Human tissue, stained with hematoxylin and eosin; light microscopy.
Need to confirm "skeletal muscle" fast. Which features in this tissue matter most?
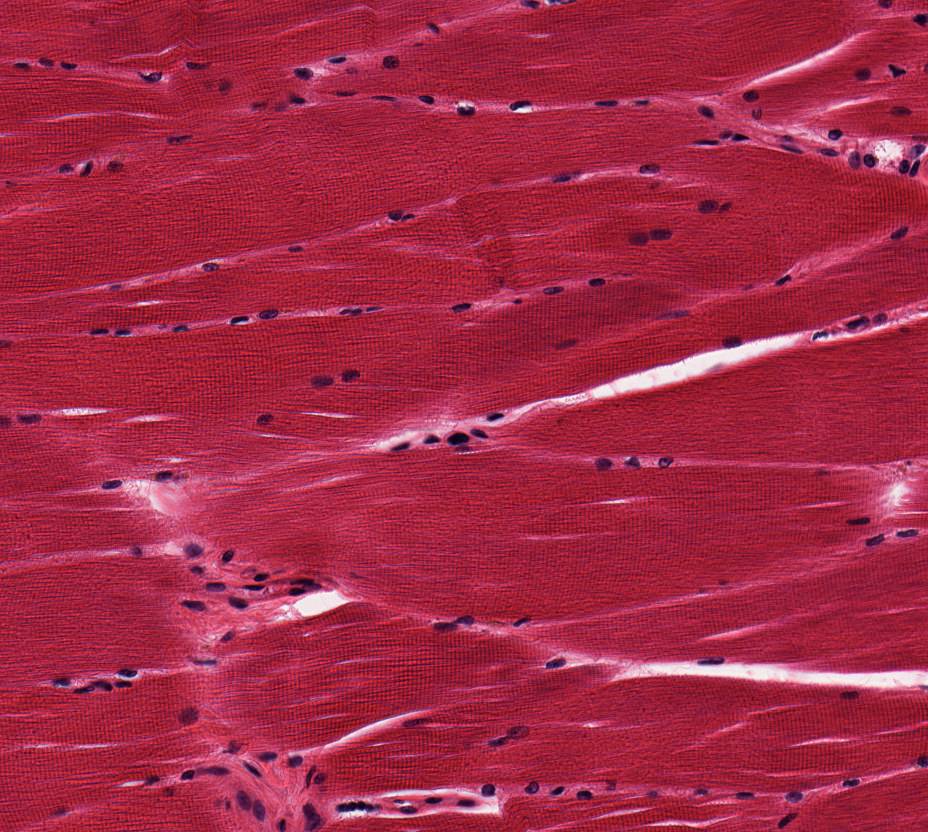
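Skeletal muscle. Long, roughly parallel fibres fill the whole field, running left to right: consistent.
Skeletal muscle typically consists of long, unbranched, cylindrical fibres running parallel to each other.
Nuclei at fibre edges, not centres: consistent.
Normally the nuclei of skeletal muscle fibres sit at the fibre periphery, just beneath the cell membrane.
Nuclei small, dark, oval to flattened. Fibre cytoplasm deep pink-red.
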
